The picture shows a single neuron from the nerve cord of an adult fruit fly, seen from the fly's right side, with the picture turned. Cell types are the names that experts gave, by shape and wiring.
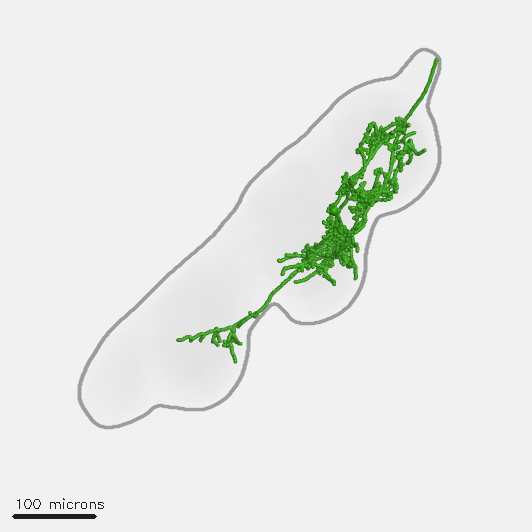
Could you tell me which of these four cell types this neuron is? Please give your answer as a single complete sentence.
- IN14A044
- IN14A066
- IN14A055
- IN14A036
So far as cell type goes, this neuron is IN14A044.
